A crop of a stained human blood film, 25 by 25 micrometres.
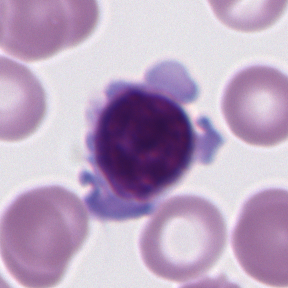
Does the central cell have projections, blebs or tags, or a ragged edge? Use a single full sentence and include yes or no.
Yes, a rough outline, ragged or with projections, blebs or tags, belongs to this cell.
